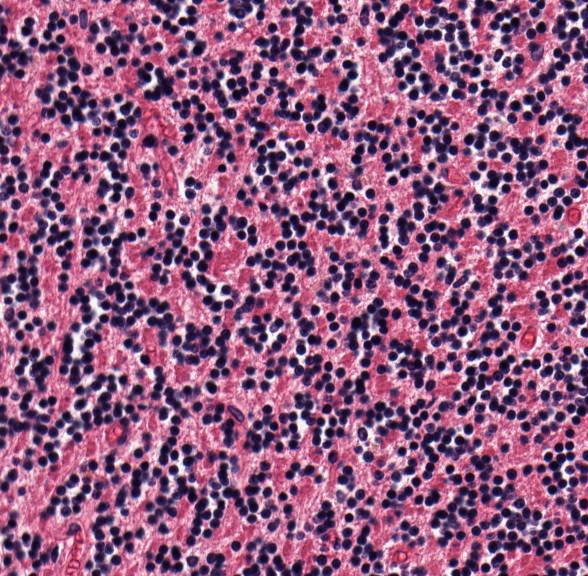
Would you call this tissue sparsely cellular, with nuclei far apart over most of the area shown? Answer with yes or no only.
No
